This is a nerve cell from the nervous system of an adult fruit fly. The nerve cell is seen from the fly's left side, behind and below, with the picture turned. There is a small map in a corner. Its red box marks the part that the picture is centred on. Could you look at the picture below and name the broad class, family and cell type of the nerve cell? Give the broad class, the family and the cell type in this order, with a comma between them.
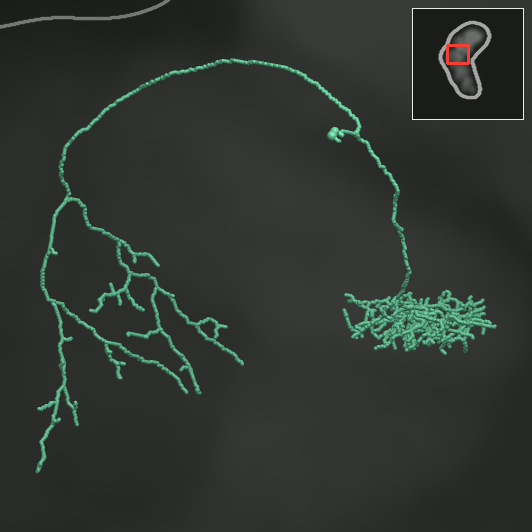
optic-lobe intrinsic neuron, MeLo, MeLo12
